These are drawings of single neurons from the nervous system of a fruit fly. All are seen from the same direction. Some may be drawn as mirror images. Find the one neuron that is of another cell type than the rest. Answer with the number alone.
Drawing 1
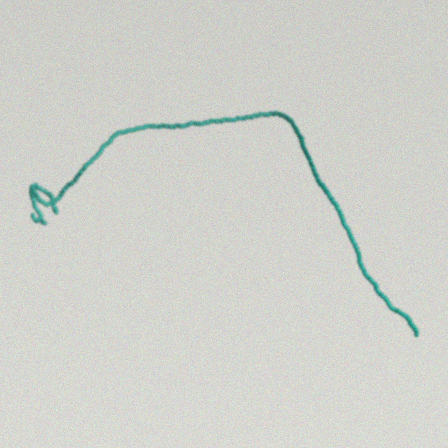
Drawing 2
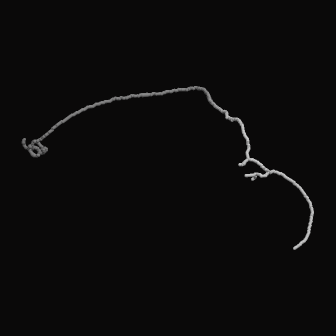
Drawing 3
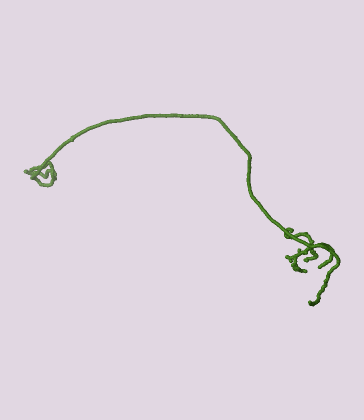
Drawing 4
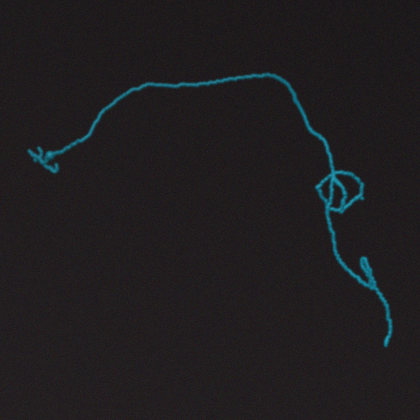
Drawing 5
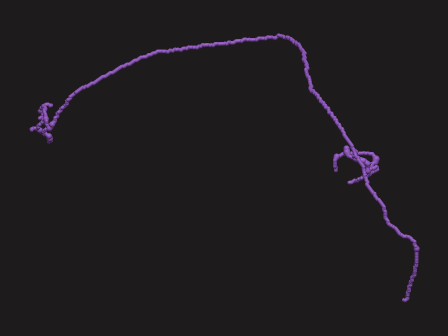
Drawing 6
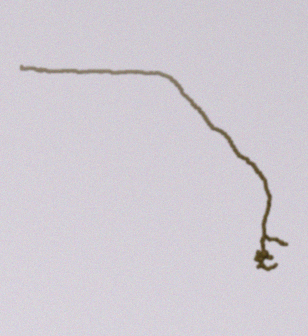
3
